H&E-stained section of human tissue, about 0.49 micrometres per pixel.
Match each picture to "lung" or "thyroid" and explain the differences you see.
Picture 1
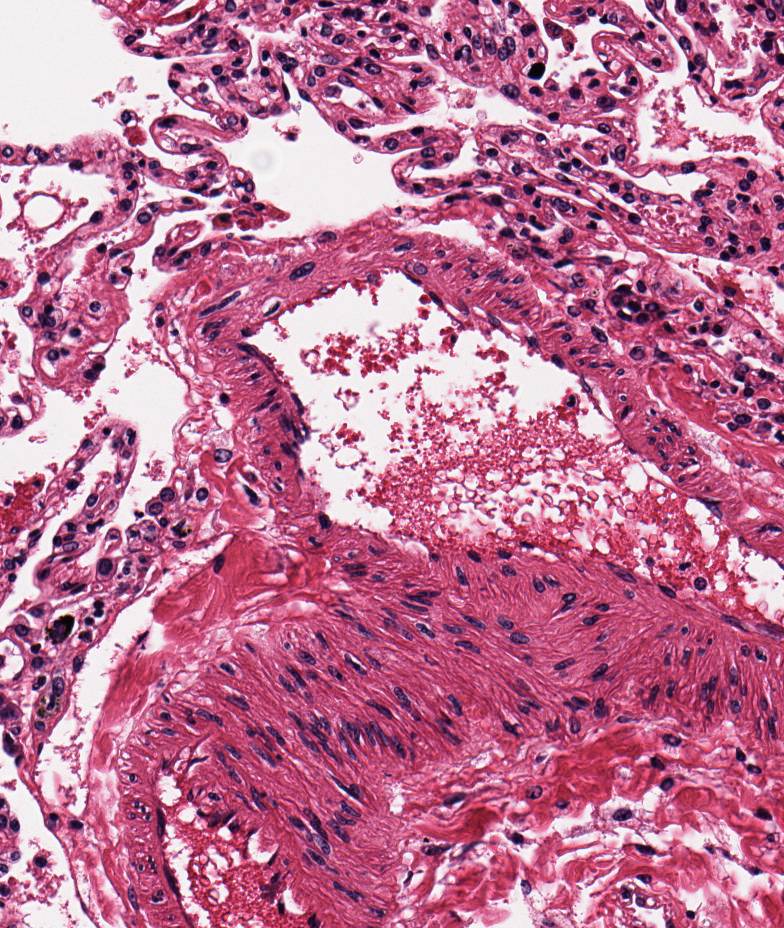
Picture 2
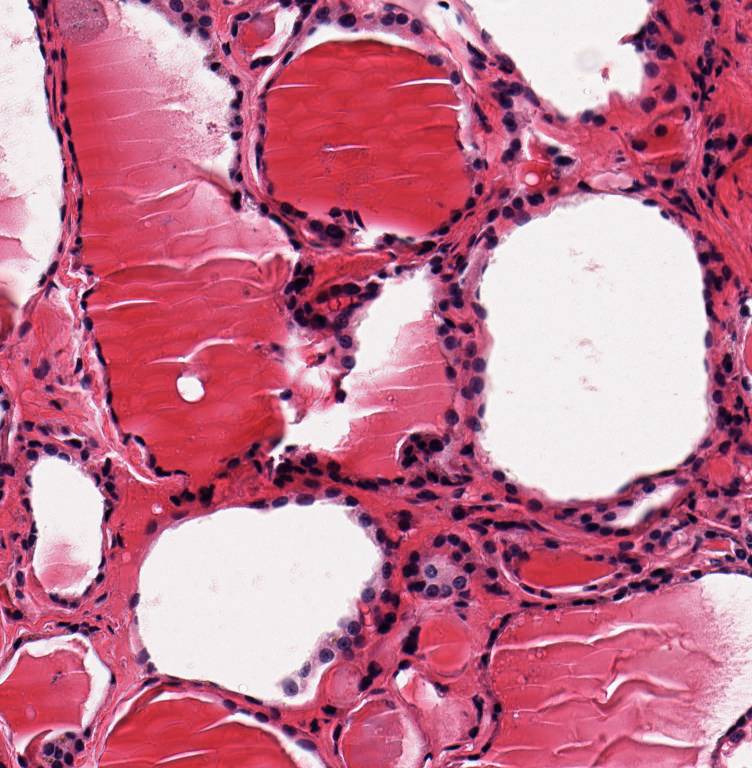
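The lung is in picture 1 and the thyroid in picture 2. In picture 1, thin branching septa enclose empty spaces across the upper part and left edge; they carry many small dark oval nuclei and red blood cells within capillaries.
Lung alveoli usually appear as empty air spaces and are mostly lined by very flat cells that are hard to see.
In picture 2, closed, closely packed rounded follicles of widely varying size fill the field, many containing homogeneous, deep pink colloid.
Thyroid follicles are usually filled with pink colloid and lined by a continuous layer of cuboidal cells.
Here the lining is a single layer of flattened to low cuboidal cells with small, dark, round to oval nuclei.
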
